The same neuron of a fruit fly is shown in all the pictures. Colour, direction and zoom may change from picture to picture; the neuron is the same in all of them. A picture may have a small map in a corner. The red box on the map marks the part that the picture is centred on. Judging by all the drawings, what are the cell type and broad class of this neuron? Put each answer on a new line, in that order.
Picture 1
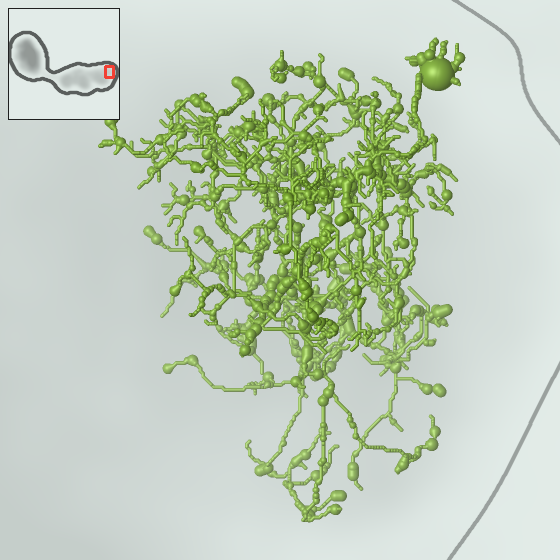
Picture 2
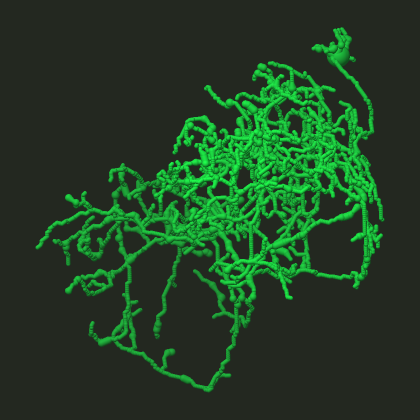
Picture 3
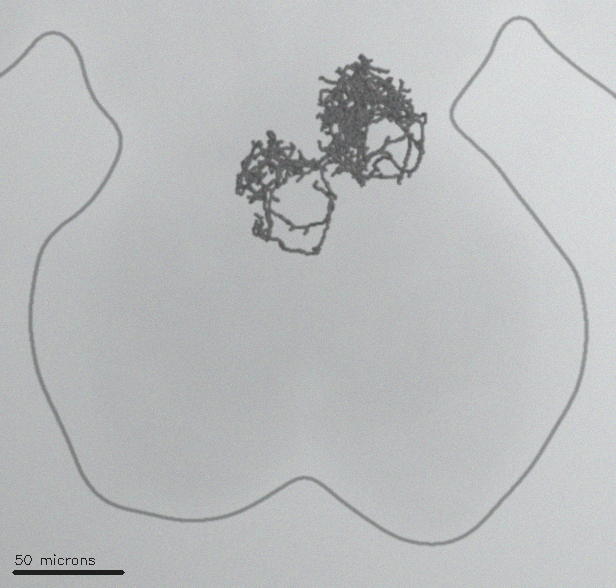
INXXX228
nerve-cord intrinsic neuron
